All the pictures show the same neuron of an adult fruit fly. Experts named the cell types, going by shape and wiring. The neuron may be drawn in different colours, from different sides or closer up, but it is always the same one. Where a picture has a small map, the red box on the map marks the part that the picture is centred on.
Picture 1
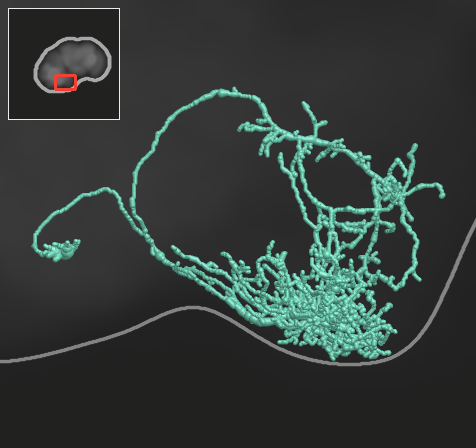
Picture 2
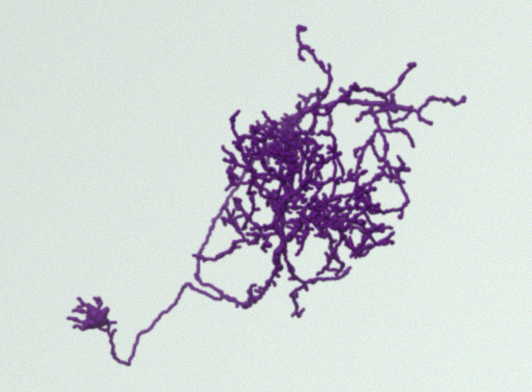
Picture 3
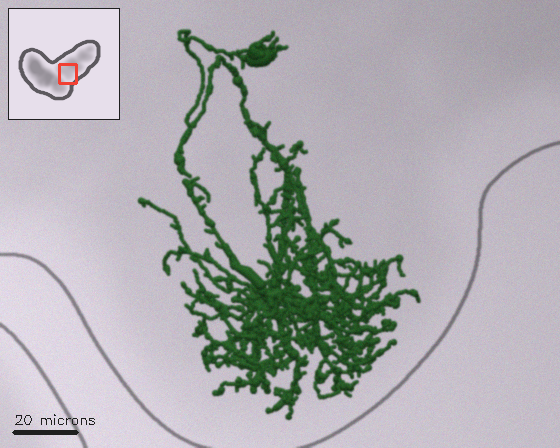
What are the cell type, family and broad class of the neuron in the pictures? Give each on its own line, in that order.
IN12B007
hemilineage 12B
nerve-cord intrinsic neuron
